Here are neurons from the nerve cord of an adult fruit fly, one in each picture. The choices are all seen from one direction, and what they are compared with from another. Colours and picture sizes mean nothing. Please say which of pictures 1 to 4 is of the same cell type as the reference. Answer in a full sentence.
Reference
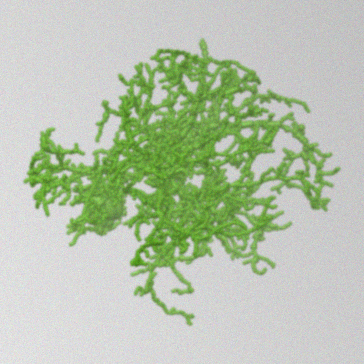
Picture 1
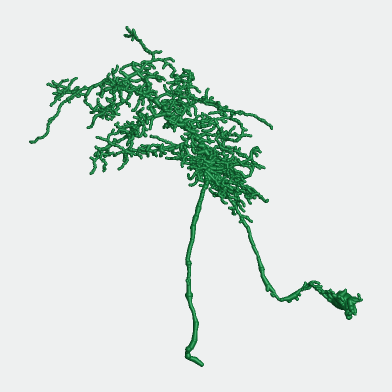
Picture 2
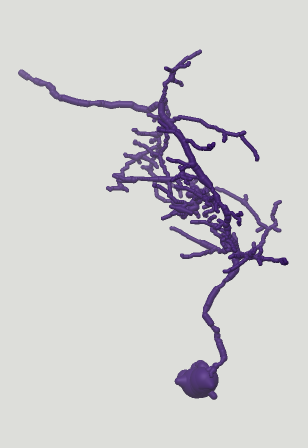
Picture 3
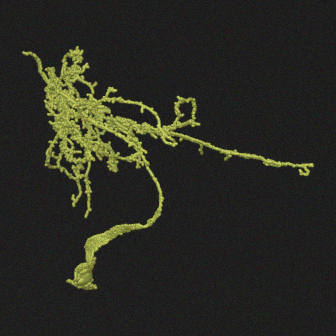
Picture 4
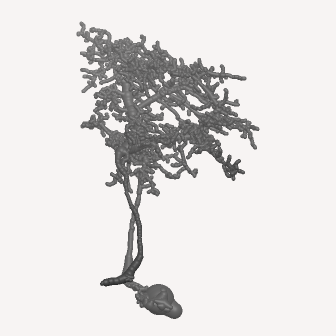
The neuron in picture 3 is of the same cell type.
